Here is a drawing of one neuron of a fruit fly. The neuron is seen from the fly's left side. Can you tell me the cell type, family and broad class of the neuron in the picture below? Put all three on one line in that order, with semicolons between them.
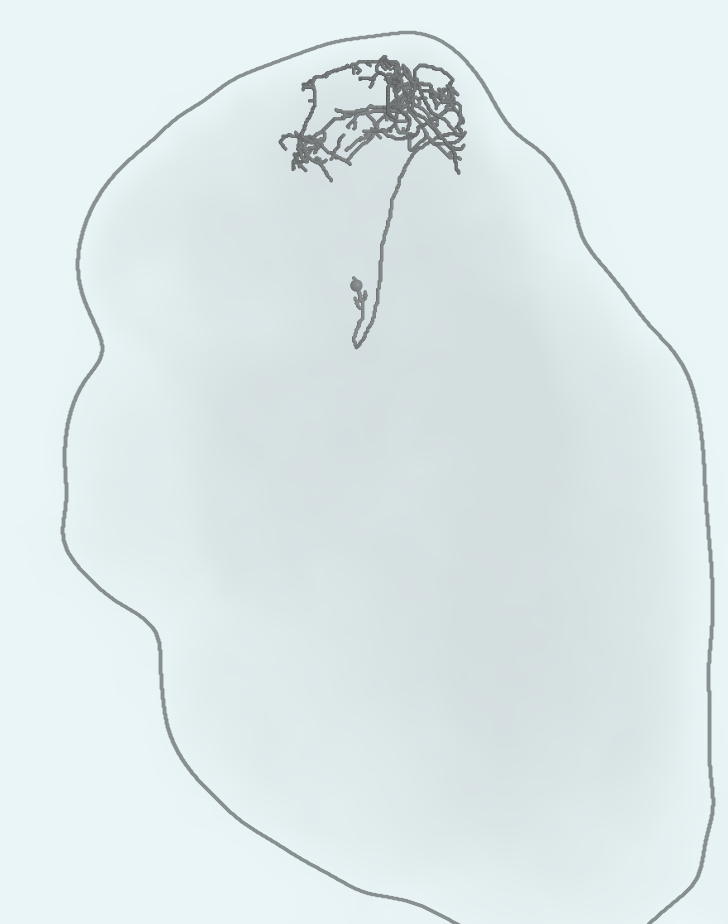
CB1352; hemilineage SLPav2; central-brain intrinsic neuron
